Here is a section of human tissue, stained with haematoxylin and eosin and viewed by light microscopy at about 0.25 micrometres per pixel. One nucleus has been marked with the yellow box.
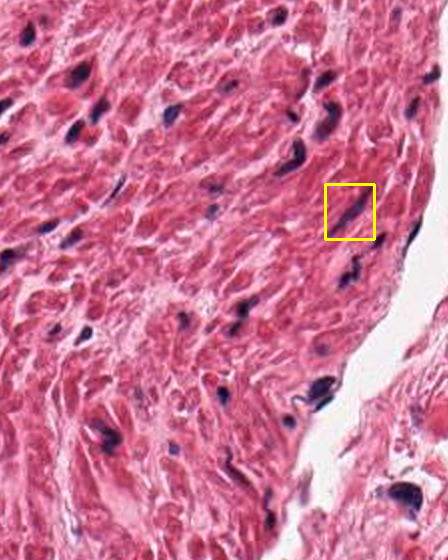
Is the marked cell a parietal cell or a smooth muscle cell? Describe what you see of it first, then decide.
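The nucleus is long and narrow, drawn out along a single slanting axis. The nucleus is stained a deep purple fairly evenly along its length. The cytoplasm around it is pink and streaky, with the streaks running the same way as the nucleus, and no sharp cell border can be made out. The cell lies among closely packed pink, streaky cells that all run in the same slanting direction, near the free edge of the tissue on the right. It is a smooth muscle cell.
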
